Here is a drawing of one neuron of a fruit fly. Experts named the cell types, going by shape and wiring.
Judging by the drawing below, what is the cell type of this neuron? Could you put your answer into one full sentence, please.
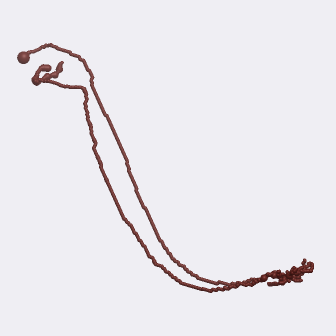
This neuron has been assigned cell type T4c.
